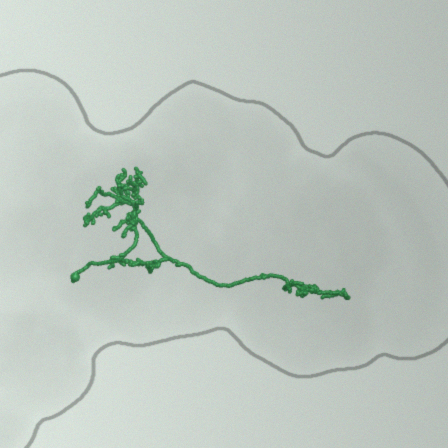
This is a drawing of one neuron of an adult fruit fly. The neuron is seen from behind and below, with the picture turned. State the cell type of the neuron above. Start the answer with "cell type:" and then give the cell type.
cell type: CB2342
